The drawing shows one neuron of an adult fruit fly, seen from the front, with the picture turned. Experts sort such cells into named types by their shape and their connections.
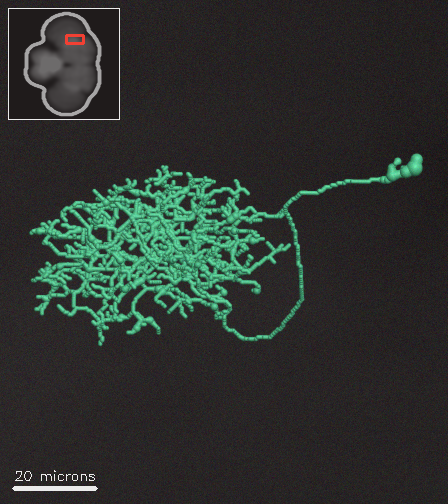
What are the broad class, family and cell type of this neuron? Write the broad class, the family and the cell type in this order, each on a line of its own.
optic-lobe intrinsic neuron
Li
Li20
